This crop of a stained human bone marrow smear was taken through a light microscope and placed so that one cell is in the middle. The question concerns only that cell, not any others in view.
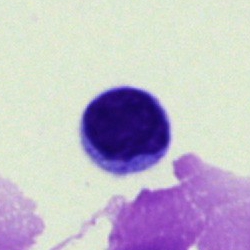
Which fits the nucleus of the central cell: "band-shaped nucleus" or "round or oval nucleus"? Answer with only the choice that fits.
Round or oval nucleus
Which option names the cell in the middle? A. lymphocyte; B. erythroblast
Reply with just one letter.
A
